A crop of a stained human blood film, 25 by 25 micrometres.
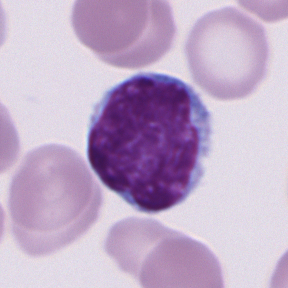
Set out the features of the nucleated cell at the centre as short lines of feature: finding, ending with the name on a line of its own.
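Outline: roughly round.
Nucleus: uneven, slightly lumpy outline, not a smooth circle.
Cytoplasm: only a narrow rim around the nucleus.
Rim: widest on the right side of the cell.
Name: typical lymphocyte.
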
